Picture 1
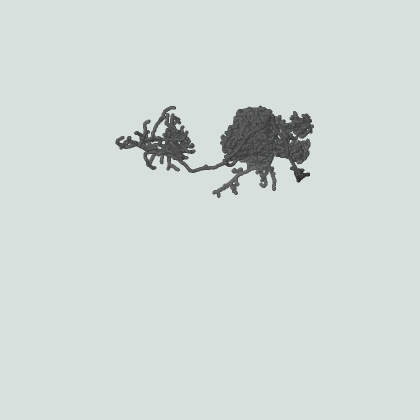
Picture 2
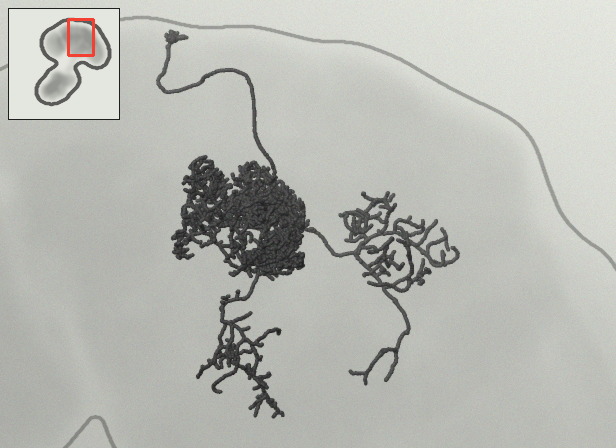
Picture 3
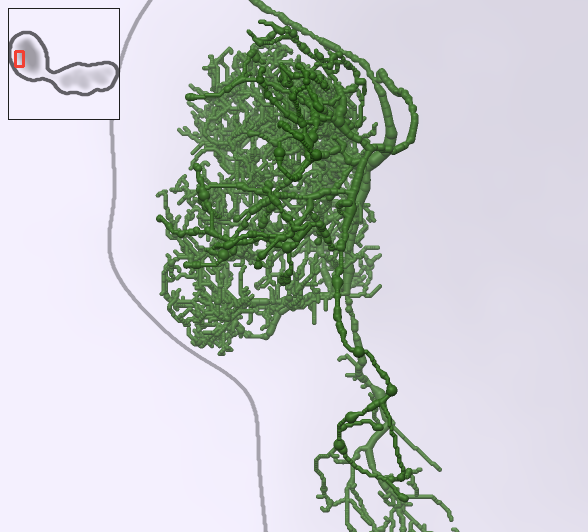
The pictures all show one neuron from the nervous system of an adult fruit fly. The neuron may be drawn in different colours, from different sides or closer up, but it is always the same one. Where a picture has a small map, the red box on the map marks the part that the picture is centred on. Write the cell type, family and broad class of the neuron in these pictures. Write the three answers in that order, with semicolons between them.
ALBN1; class ALLN; central-brain intrinsic neuron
